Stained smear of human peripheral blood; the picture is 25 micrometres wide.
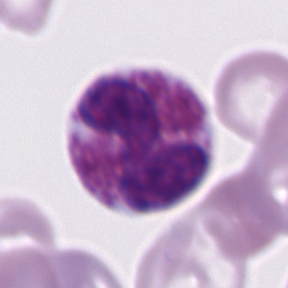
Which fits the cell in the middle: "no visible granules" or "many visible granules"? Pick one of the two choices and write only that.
Many visible granules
